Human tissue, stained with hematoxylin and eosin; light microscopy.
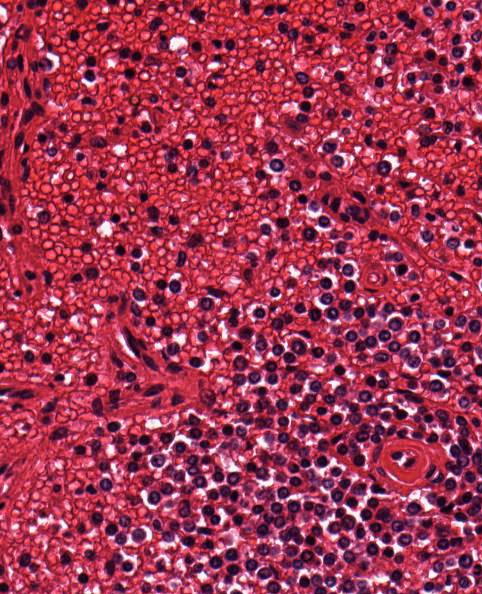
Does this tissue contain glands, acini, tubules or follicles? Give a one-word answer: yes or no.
No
